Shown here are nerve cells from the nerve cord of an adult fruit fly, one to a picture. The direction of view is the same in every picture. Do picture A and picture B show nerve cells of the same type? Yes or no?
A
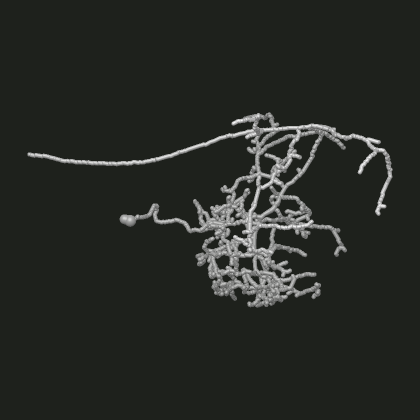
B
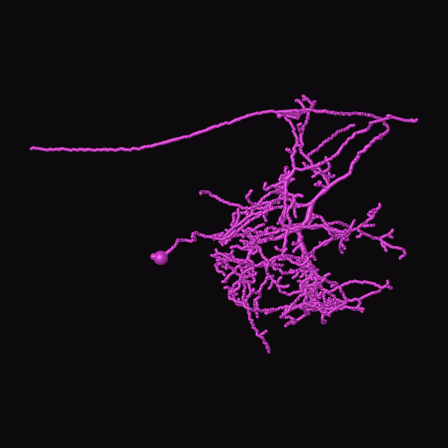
yes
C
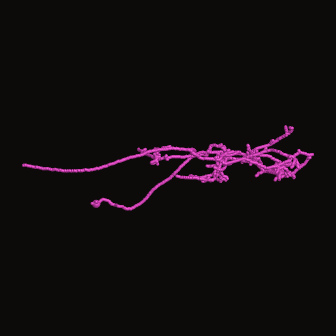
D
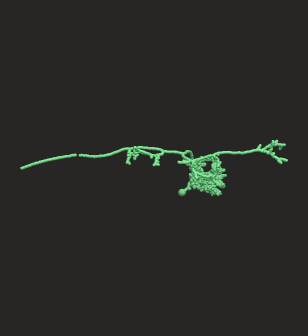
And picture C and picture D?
no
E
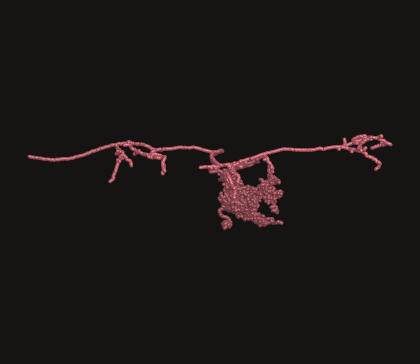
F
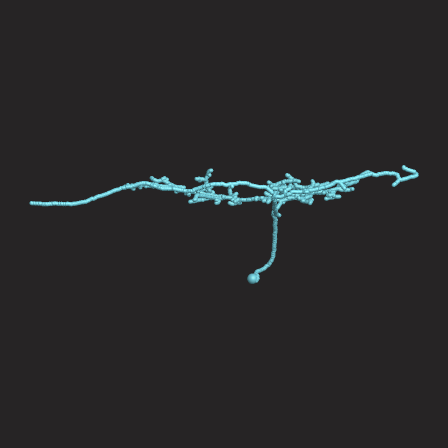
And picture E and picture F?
no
